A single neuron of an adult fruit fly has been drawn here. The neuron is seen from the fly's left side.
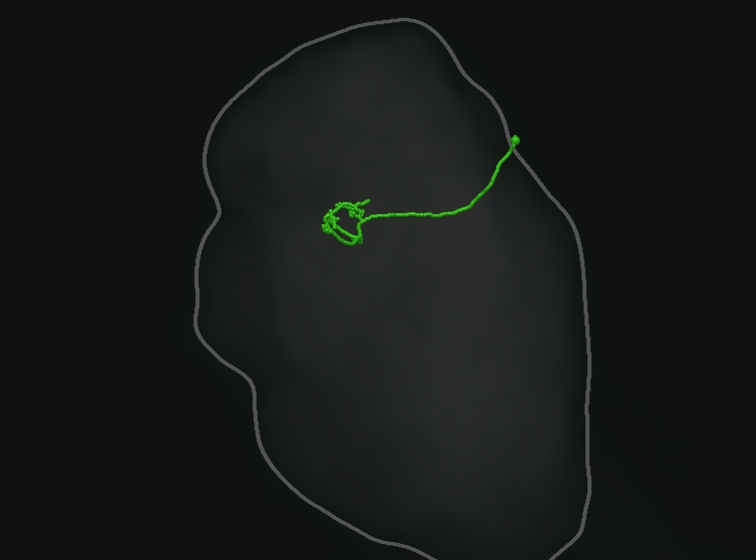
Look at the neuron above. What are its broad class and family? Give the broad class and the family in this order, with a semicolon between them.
central-brain intrinsic neuron; class CX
